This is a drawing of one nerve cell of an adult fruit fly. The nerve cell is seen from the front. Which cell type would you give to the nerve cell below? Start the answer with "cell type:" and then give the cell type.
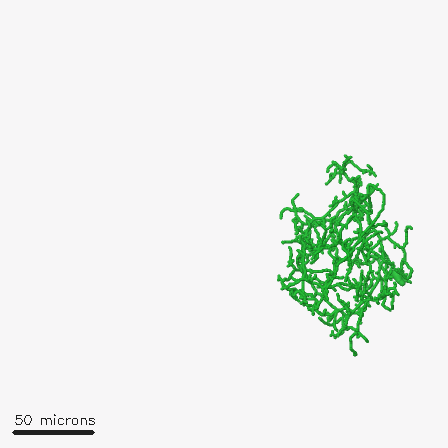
cell type: IN03A006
